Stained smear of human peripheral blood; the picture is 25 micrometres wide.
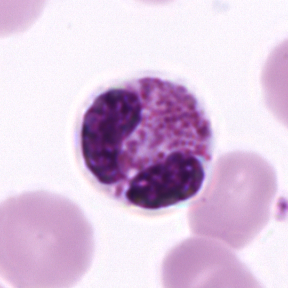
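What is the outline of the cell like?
Round and smooth.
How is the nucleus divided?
Into two separate lobes: a larger one along the left side and a smaller one at the lower right.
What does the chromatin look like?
Dark purple and coarsely clumped.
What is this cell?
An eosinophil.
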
